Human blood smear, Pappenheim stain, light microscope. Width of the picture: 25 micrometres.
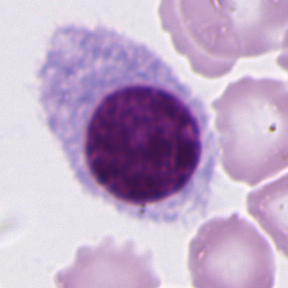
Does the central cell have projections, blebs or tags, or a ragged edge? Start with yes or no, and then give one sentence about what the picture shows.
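Yes. The cytoplasmic border is ragged, with fine frayed projections.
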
